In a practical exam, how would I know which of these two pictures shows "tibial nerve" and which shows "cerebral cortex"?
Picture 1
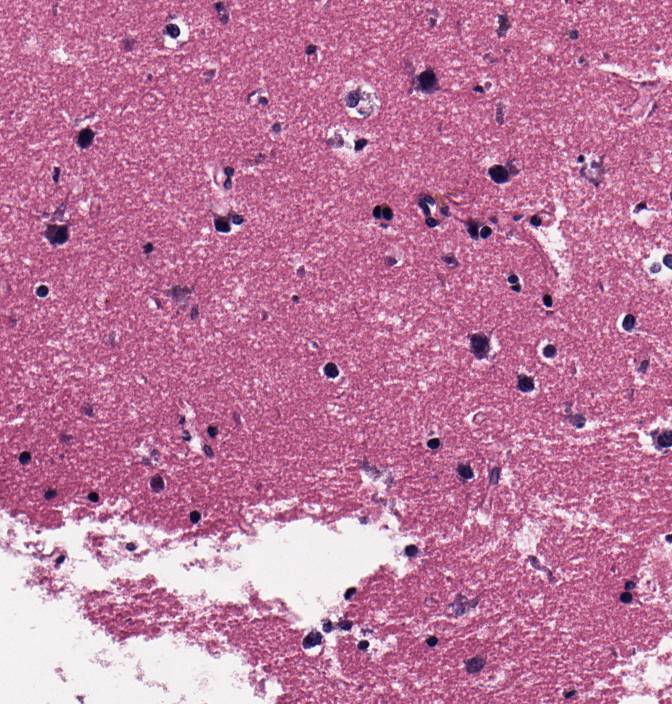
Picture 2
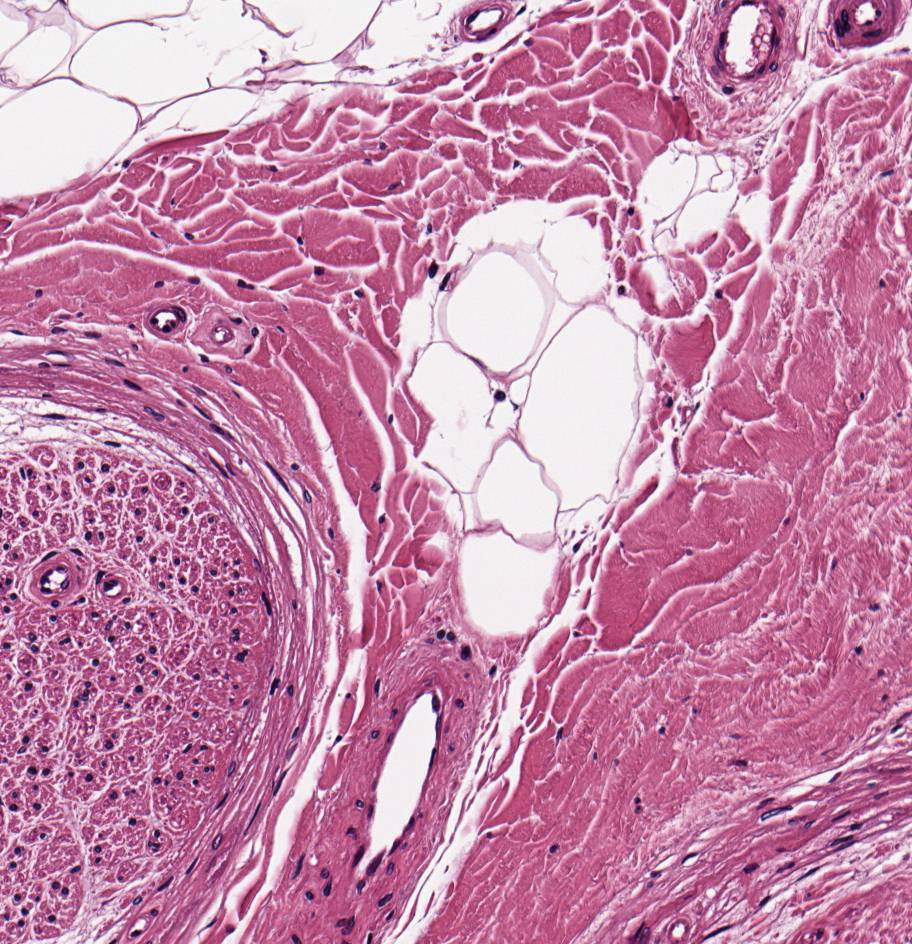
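Answer: picture 1 shows cerebral cortex, and picture 2 shows tibial nerve. In picture 1, a finely granular pink matrix fills nearly the whole field, and cells lie singly and widely spaced within it. Most of these cells are small, with round, uniformly dark-staining nuclei, and many of those nuclei sit within a clear white halo. No epithelium, glands or tubules are present anywhere in that field. Picture 2, by contrast, is mostly filled by dense pink fibrous bundles with sparse, elongated nuclei. A large rounded nerve fascicle occupies its lower left part. A cluster of mature fat cells with empty, clear vacuoles lies in the centre, and an empty, narrow slit-like lumen runs roughly vertically in the lower centre.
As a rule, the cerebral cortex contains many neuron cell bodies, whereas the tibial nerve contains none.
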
